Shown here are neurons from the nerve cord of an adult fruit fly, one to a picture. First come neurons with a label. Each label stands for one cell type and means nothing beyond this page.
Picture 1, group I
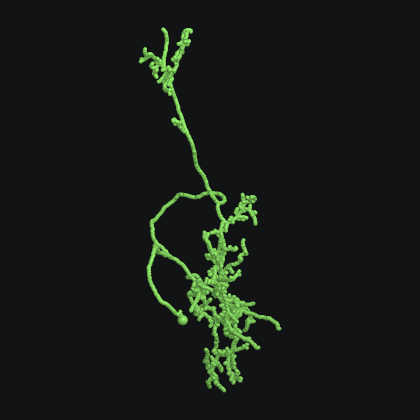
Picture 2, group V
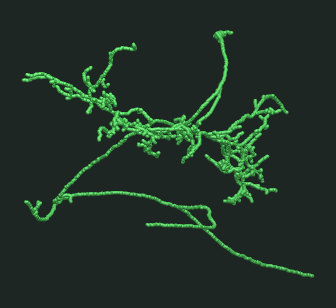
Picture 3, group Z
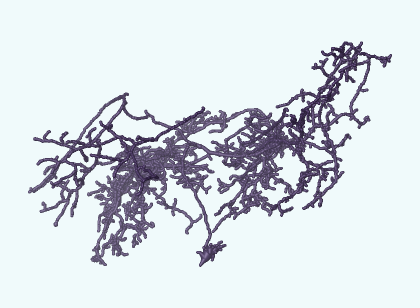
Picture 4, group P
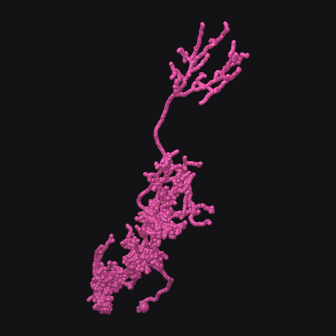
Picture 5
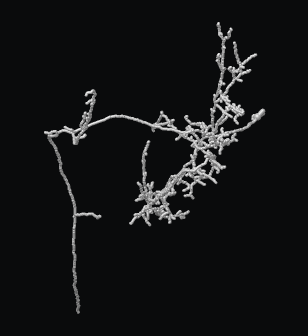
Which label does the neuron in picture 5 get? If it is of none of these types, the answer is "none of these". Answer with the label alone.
group V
